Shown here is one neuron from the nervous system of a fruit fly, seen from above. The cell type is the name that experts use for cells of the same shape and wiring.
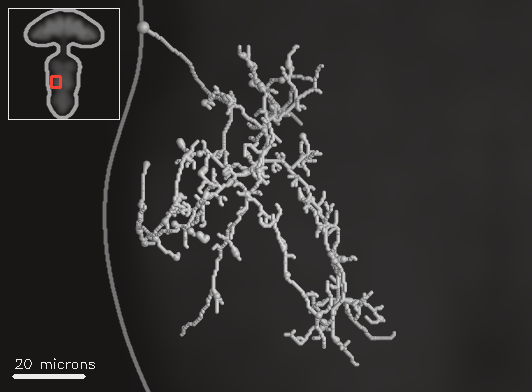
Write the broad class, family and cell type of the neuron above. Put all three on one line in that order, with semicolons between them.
nerve-cord intrinsic neuron; hemilineage 08A; IN08A029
